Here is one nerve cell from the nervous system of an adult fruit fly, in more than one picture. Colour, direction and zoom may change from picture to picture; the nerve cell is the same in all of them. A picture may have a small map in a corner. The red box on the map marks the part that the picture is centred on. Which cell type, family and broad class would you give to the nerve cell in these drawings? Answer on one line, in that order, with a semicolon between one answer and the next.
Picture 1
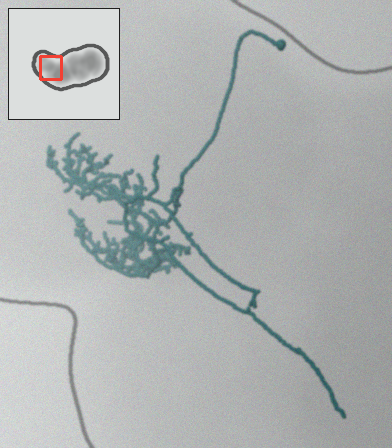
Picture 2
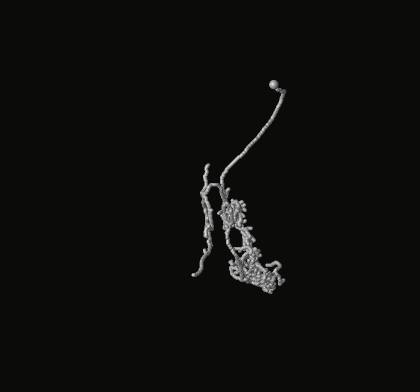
IN23B038; hemilineage 23B; nerve-cord intrinsic neuron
